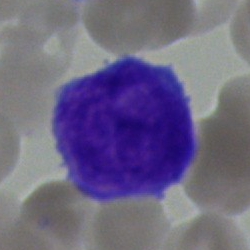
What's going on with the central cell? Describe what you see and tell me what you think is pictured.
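The nucleus occupies almost the whole cell, and little or no cytoplasm can be made out around it. The entire cell stains a deep purple-blue. Its edge is slightly ragged, with only tiny bumps and no long projections. The cell is a blast.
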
